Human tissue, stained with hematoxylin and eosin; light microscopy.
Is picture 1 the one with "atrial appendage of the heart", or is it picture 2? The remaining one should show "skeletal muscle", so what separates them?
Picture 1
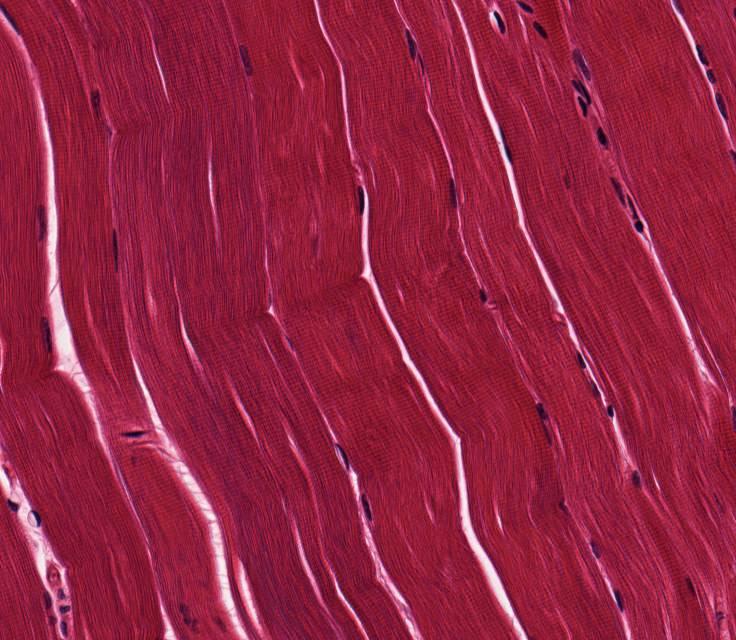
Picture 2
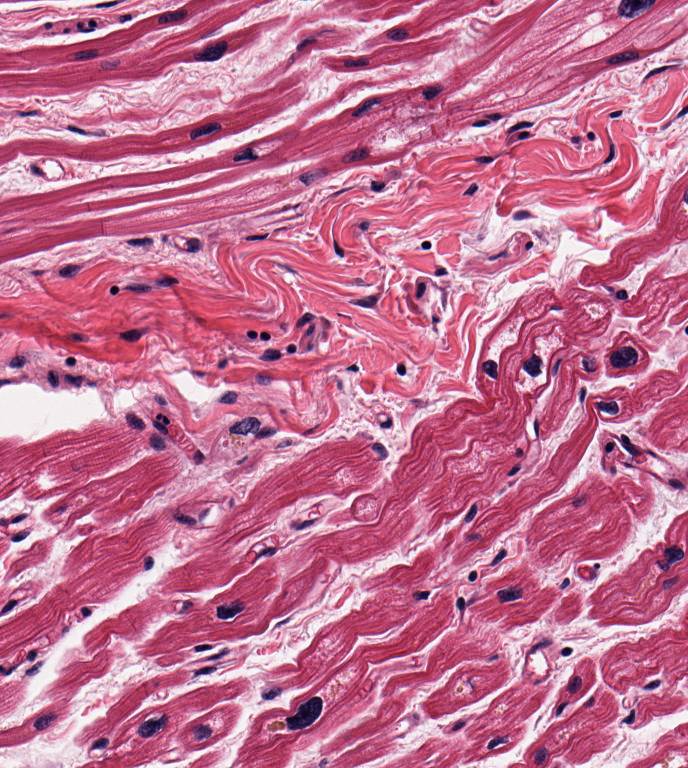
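Skeletal muscle is picture 1; atrial appendage of the heart is picture 2. In picture 1 the nuclei are dark, flattened and elongated and lie at the fibre edges; the cytoplasm stains deep red, fine lines of myofibrils run lengthwise, and the scant connective tissue between fibres holds few nuclei. In picture 2 the fibres show fine cross-striations and have central nuclei, some of them enlarged and very dark-staining in the lower and right parts. A band of fibres across the middle is wavy and contorted.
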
